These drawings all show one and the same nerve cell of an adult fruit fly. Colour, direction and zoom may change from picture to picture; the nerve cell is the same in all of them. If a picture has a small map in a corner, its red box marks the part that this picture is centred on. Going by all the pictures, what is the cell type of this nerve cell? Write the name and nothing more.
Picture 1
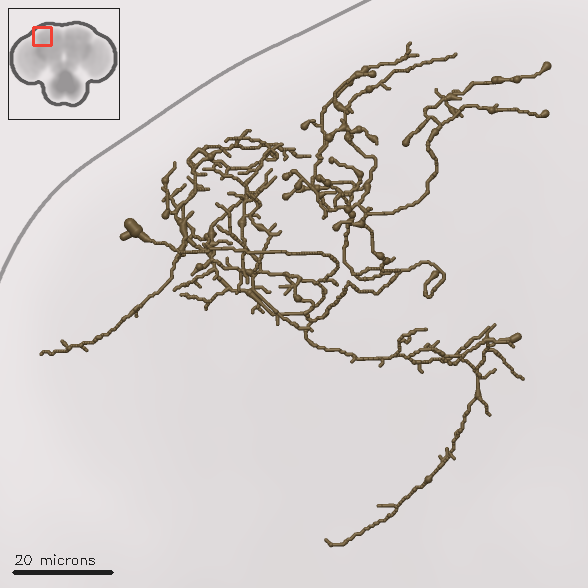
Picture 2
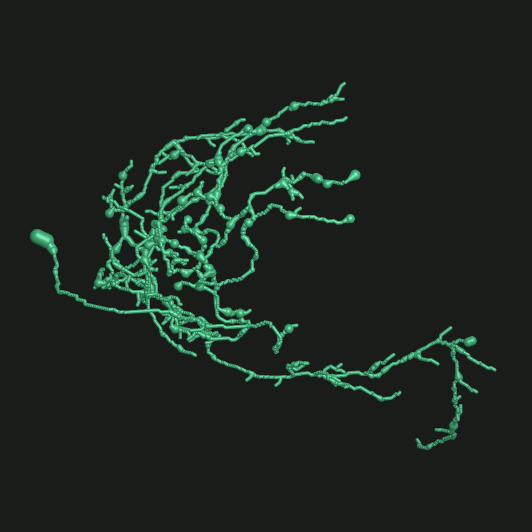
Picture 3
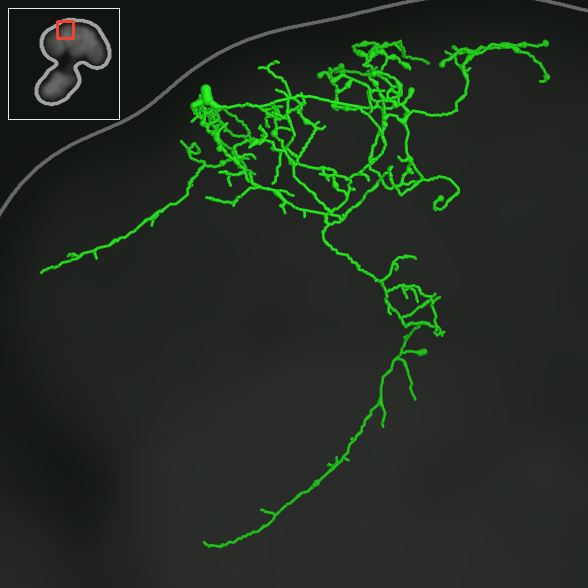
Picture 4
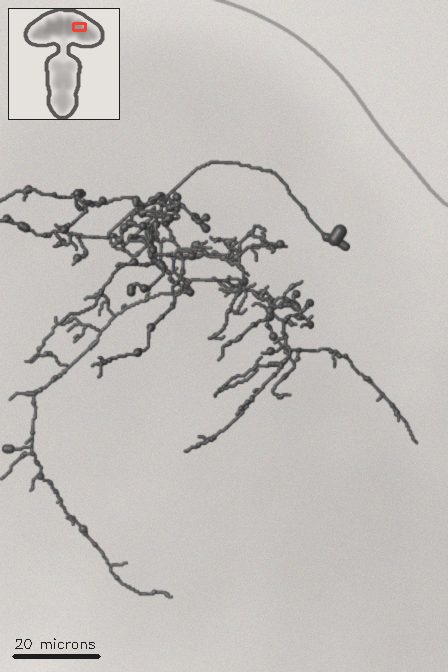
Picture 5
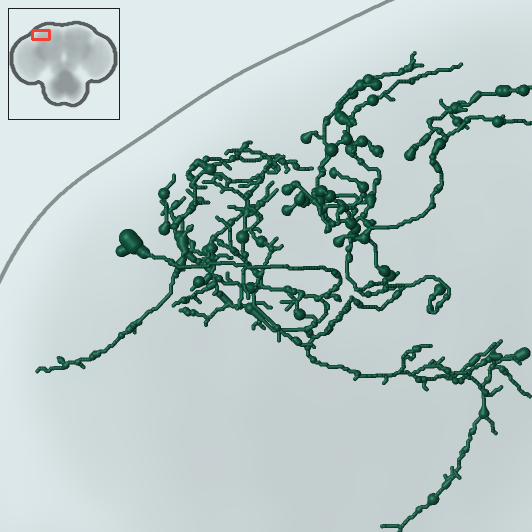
SLP153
